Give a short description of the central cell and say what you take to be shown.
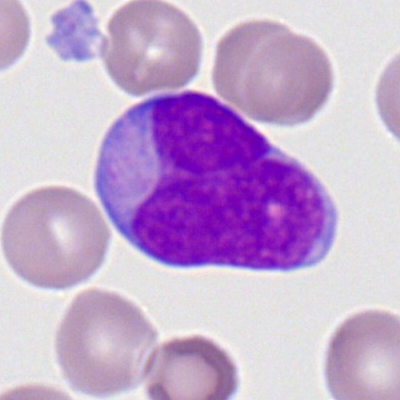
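Smooth and oval in outline, the cell is mostly filled by its nucleus. Its cytoplasm is pale blue-grey and shows no vacuoles. This is a myeloblast.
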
